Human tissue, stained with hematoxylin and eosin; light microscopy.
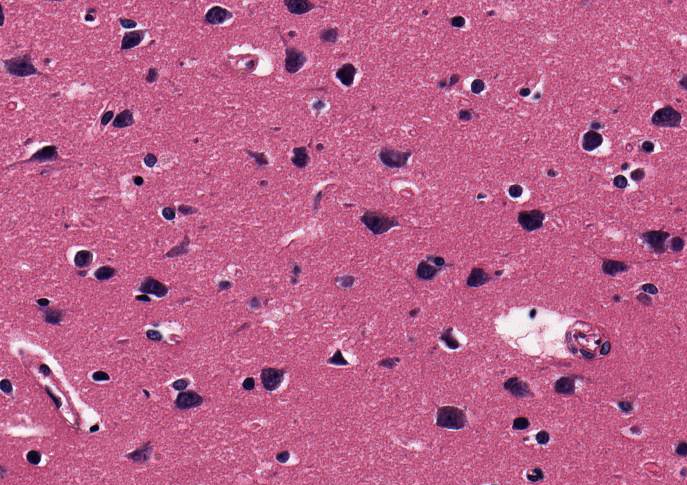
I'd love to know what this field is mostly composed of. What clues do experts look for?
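Call it cerebral cortex. Look at what's between the cells: pink, finely granular and fibrillary neuropil.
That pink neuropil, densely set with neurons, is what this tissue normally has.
The cells sit singly and fairly evenly over the whole field, no glands, tubules or layers. Smaller ones with small round dark nuclei and little visible cytoplasm lie between the neurons.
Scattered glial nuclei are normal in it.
A small thin-walled vessel runs obliquely near the lower left corner.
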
